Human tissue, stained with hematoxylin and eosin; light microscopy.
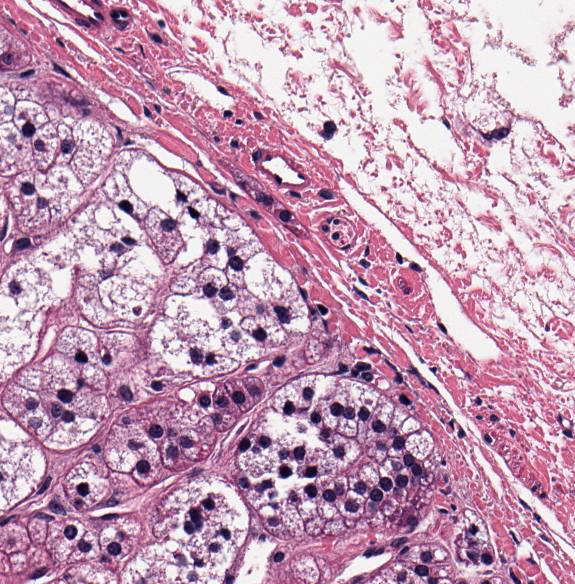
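Adrenal gland: a dense fibrous band runs diagonally, upper left to lower right, separating cell nests (lower left) from loose tissue (upper right). Nest cells are large, polygonal and foamy, with finely vacuolated pale cytoplasm and small round dark nuclei. Pink collagen fibres run along the band.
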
